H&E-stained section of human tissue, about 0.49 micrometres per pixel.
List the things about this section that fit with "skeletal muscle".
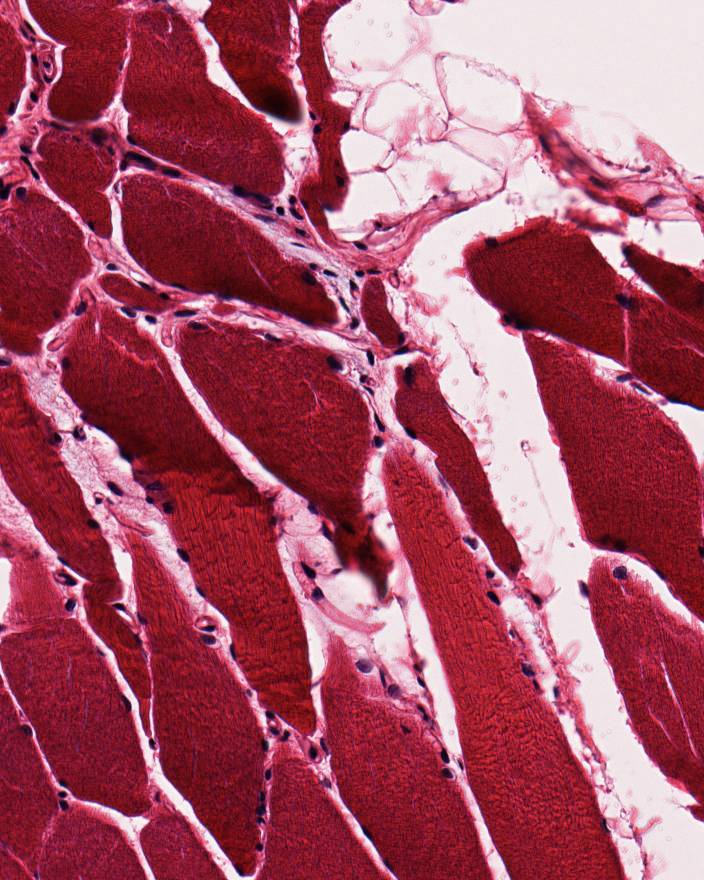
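This section is skeletal muscle. In keeping with it, small dark flattened nuclei sit at the edges of the muscle fibres rather than in their centres.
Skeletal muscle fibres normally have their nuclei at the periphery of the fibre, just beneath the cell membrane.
The fibre cytoplasm stains a deep, strong red. Less in keeping, the fine wavy lines within the cytoplasm run along the length of the fibres.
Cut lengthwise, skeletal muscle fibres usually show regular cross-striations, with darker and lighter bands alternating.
A small cluster of empty, thin-walled adipocytes also lies at the top right of the field.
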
